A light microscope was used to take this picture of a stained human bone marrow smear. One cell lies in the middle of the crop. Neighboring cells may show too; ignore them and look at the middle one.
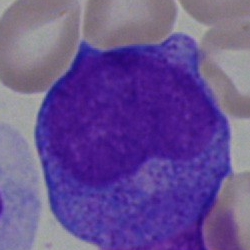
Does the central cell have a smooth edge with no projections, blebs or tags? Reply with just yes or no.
No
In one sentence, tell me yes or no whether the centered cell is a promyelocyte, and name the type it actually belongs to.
Yes, a promyelocyte occupies the middle of the crop.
